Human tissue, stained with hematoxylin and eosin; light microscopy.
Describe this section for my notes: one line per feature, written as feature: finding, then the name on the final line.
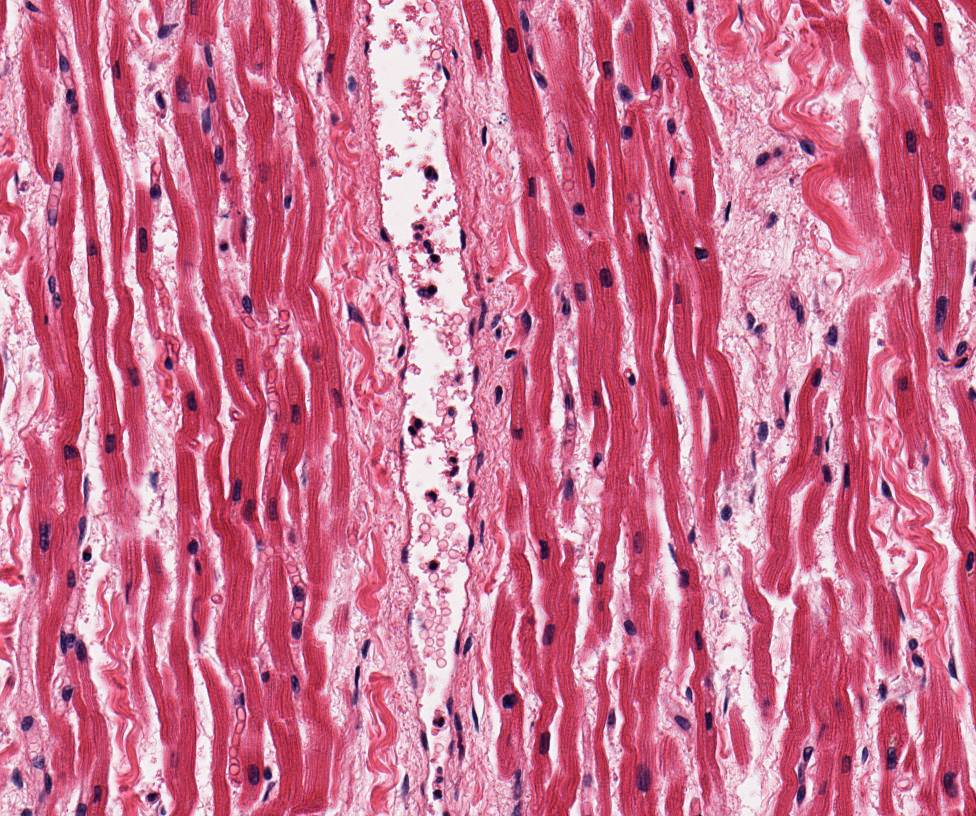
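Fibres: muscle fibres cut lengthwise, running roughly top to bottom across the whole field
Nuclei: oval, lying centrally within each fibre
Branching: see how some fibres branch and join neighbouring fibres
Fat: no fat cells anywhere in the field
Name: atrial appendage of the heart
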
